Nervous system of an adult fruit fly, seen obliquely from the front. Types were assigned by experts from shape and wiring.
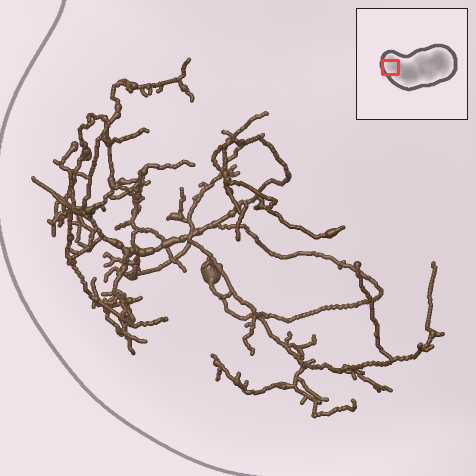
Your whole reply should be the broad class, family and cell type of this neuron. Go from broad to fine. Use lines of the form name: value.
broad class: nerve-cord intrinsic neuron
family: hemilineage 04B
cell type: IN04B043_a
